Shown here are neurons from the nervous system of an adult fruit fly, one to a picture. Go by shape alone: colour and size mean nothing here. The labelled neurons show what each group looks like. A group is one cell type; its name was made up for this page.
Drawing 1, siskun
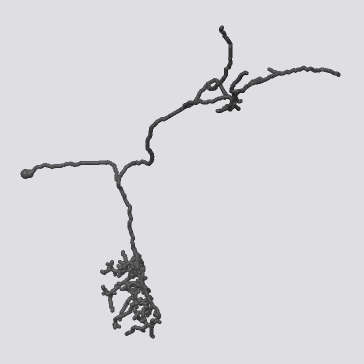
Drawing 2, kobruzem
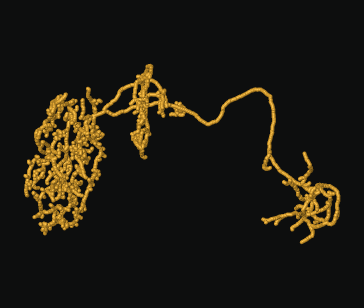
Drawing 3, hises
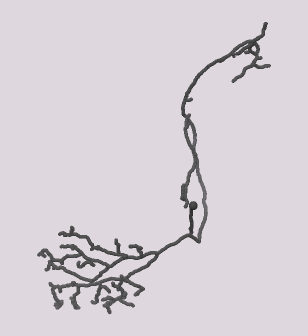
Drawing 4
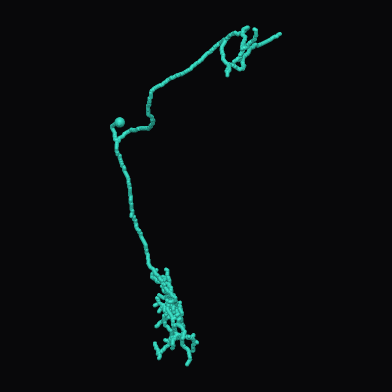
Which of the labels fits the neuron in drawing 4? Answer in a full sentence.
It belongs to siskun.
